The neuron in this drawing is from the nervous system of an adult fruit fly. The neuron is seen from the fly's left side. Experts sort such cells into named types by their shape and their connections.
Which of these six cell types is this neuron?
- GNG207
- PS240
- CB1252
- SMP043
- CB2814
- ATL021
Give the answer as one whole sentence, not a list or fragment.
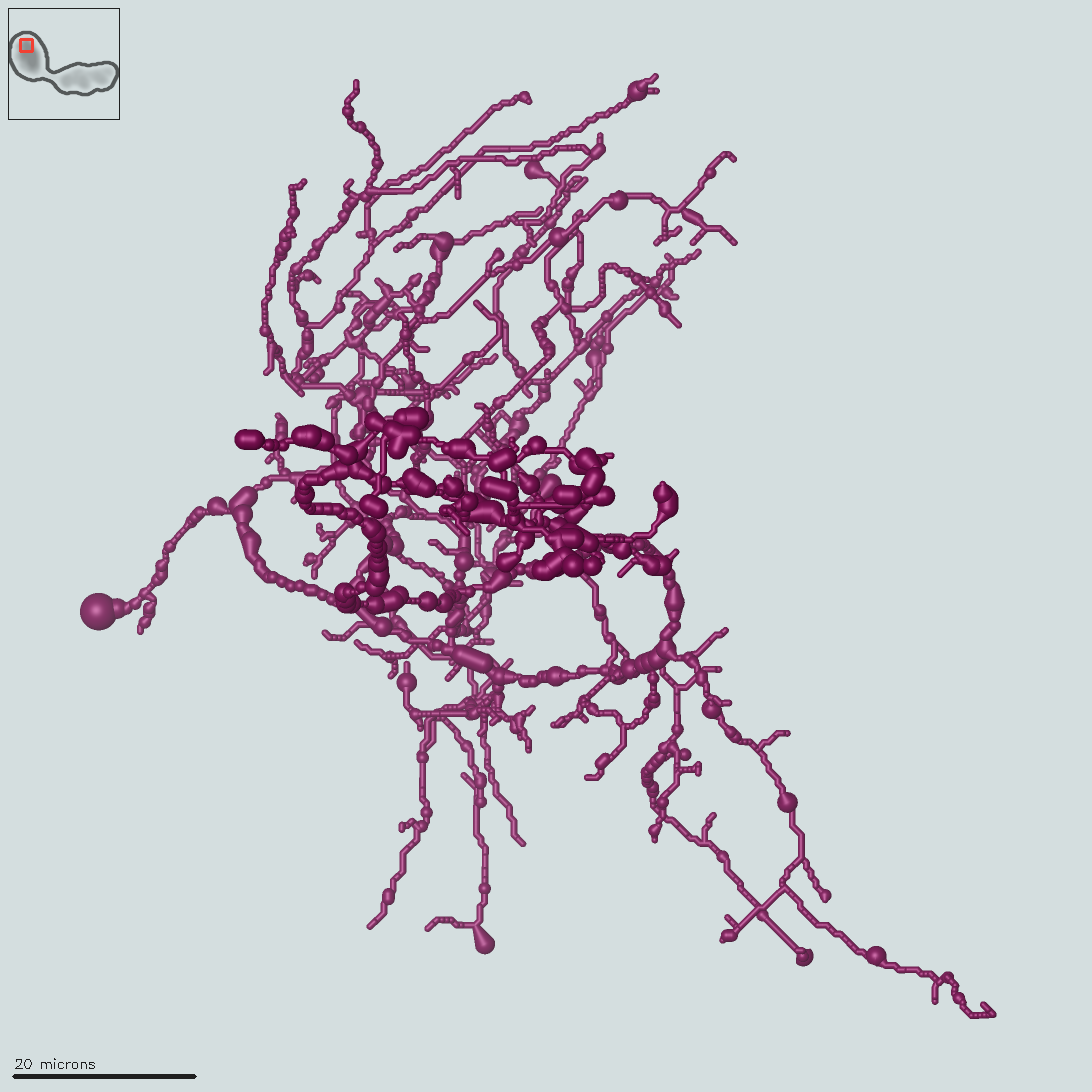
To this neuron applies the cell type name SMP043.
